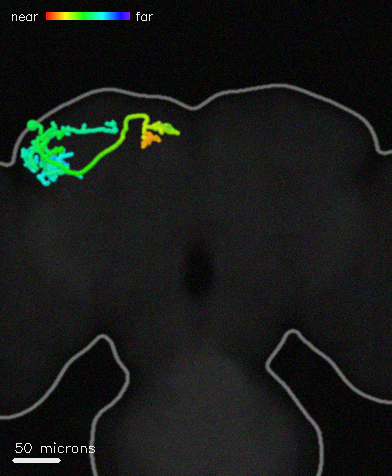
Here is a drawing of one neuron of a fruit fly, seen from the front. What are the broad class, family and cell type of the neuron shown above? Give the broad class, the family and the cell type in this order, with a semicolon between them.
central-brain intrinsic neuron; hemilineage LHl2_dorsal; CB4209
